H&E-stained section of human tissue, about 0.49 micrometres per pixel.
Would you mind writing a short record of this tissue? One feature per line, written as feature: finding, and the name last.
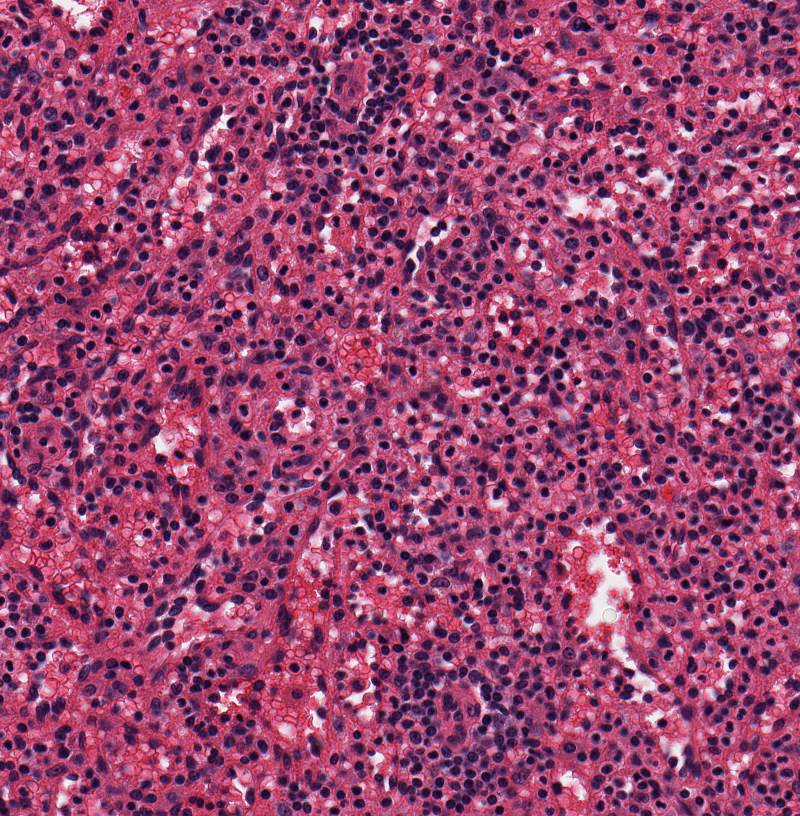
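Arrangement: diffuse dense sheet, no follicles or lobules
Main cells: lymphocytes, small round dark nuclei, scant cytoplasm
Other cells: larger oval nuclei, more pink cytoplasm
Spindle nuclei: elongated, scattered, some bordering spaces
Name: spleen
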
